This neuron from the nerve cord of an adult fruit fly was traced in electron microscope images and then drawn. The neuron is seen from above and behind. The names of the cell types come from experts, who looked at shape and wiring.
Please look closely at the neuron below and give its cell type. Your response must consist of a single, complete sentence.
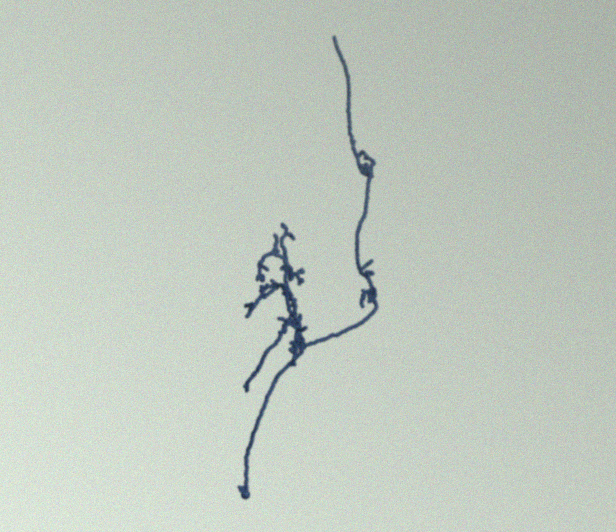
In the scheme of cell types, this neuron is AN07B050.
